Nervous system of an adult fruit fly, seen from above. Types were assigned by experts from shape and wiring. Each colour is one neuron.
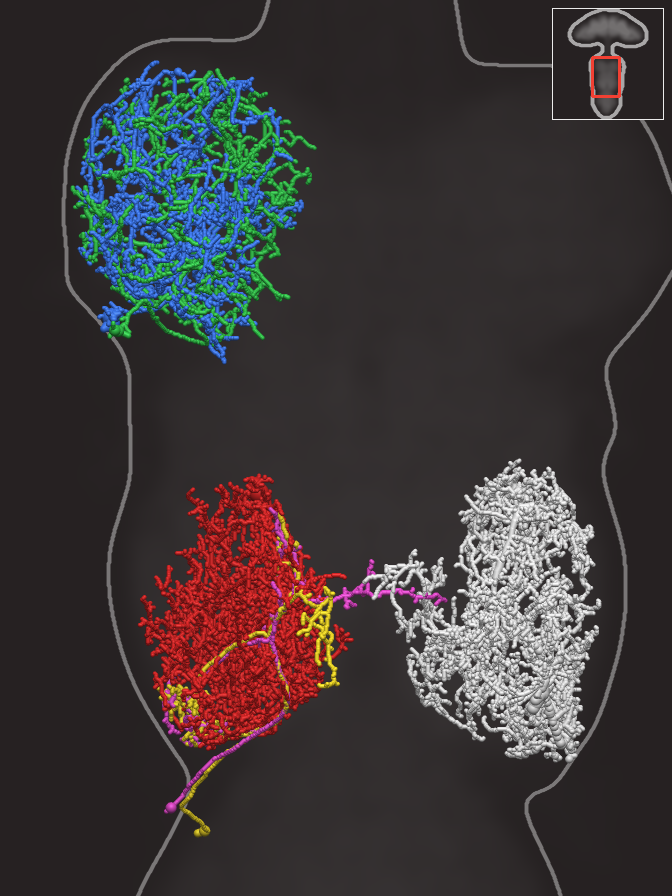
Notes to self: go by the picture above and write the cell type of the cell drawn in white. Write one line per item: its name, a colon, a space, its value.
cell type: IN19A008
